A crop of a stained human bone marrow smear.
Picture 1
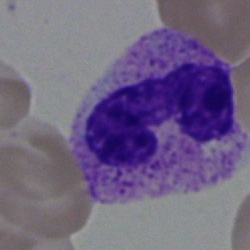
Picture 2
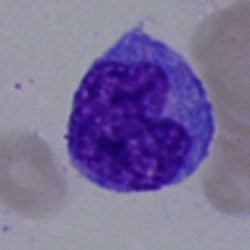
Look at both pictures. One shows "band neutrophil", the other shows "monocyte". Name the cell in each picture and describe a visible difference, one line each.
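Picture 1: band neutrophil. Many small purple granules are scattered throughout the cytoplasm.
Picture 2: monocyte. No distinct granules are seen in the cytoplasm.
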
